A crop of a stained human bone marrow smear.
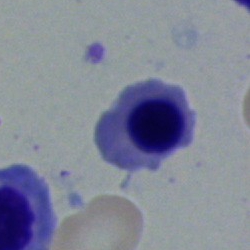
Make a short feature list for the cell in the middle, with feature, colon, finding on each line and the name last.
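Nucleus position: off-centre, towards the right side.
Chromatin: dense, evenly dark purple.
Nucleolus: none seen.
Cytoplasm: no granules.
Cell: erythroblast.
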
